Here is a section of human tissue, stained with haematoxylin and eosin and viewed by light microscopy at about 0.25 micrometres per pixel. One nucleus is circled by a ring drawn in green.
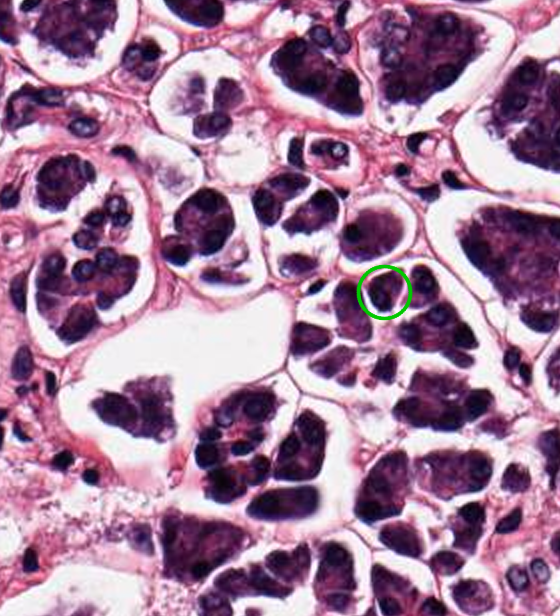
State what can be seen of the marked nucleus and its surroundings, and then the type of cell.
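Its outline is angular, and narrow clear gaps separate it from the neighbouring cells. It lies among a crowded cluster of similar dark cells that sit inside a pale, clear space bounded by a thin pink rim. Its nucleus is a dark, rounded body that stands out only faintly against the dark cytoplasm. This is a pancreatic acinar cell.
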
